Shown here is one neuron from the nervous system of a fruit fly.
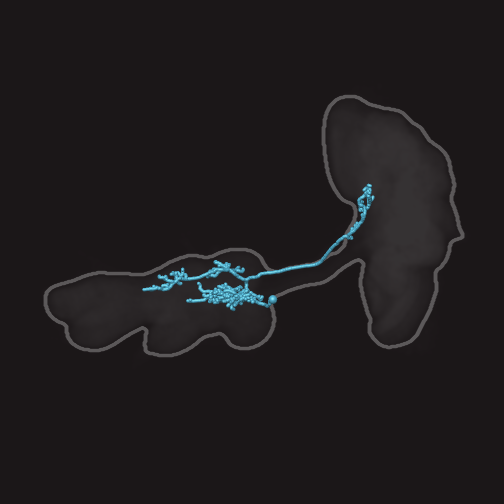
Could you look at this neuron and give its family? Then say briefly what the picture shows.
Its family is hemilineage 18B. This is an ascending neuron. It reaches both the brain and the nerve cord, passing through the neck. The cell body is in the middle of the picture.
